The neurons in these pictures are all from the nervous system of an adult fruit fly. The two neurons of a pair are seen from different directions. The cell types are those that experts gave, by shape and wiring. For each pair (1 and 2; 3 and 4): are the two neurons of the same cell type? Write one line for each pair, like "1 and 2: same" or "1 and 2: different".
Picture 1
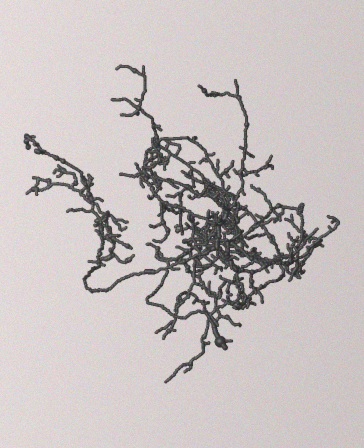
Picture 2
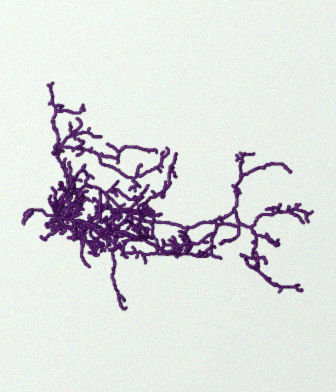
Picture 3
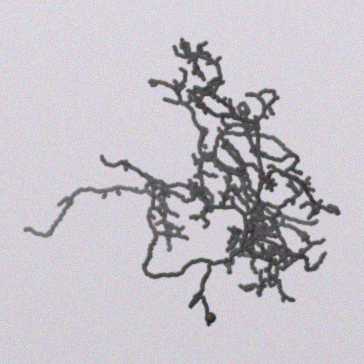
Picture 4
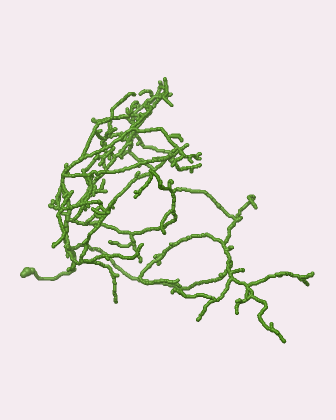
1 and 2: different
3 and 4: different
